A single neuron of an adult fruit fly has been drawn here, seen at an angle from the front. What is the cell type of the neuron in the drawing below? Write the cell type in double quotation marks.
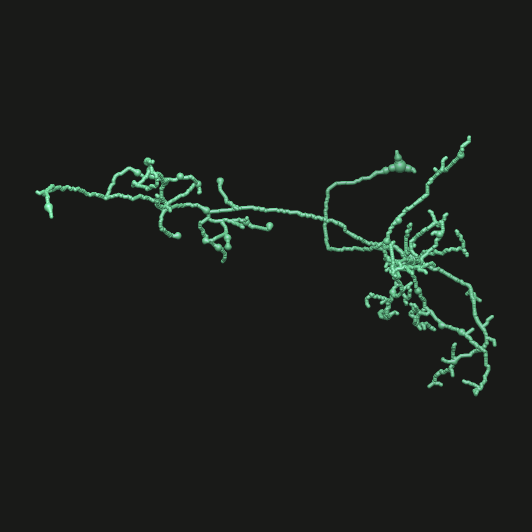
"SMP329"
